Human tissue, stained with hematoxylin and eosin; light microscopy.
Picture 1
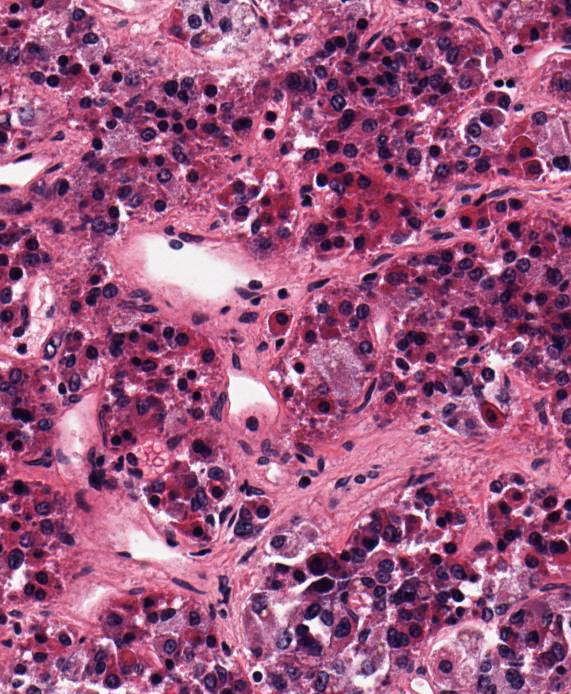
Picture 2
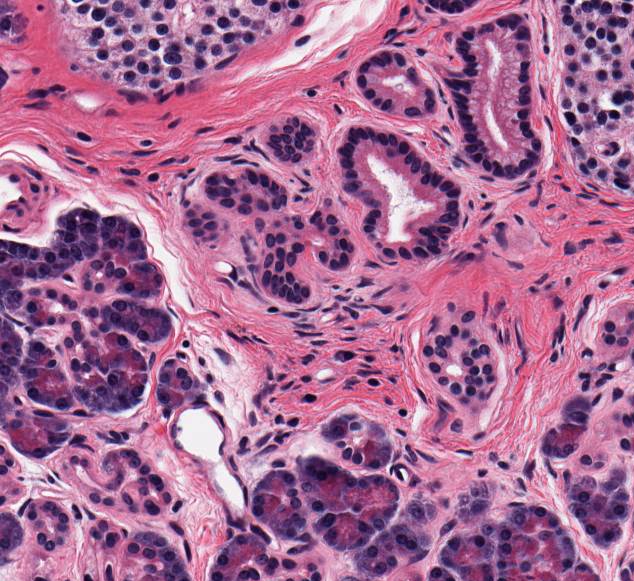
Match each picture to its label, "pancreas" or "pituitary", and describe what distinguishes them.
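Here the pituitary is picture 1 and the pancreas picture 2. In picture 1, cells with pale grey-purple, finely granular cytoplasm are intermingled with red-staining cells; most nuclei are round, dark and fairly uniform, one per cell. Picture 2 has acinar clusters along the left side and bottom, with a band of fibrous stroma and ducts through the centre. Their cells have purple basal and pink-red granular apical cytoplasm, with round nuclei toward the base.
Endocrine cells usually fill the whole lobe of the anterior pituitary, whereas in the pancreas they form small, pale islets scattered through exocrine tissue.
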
